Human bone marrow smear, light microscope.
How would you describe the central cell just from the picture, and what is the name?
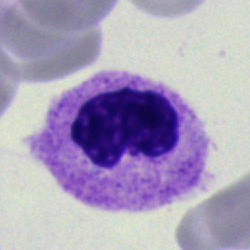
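Starting with the nucleus, I see it is kidney-shaped, with an indentation on its lower edge. It sits in the upper part of the cell, so more cytoplasm lies below it. That cytoplasm is abundant and lilac-pink, and fine purple granules are scattered through it. So this is a band neutrophil.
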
